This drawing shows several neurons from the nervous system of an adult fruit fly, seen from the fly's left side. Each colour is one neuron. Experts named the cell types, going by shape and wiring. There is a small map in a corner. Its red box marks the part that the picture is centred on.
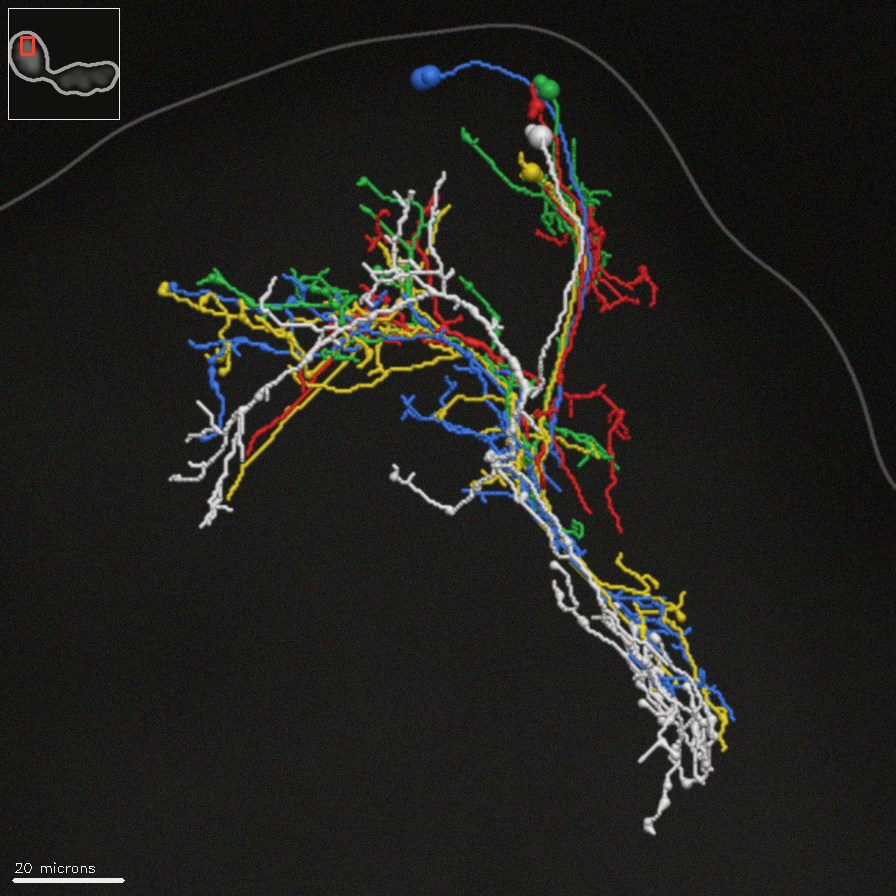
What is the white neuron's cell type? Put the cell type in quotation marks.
"IB042"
